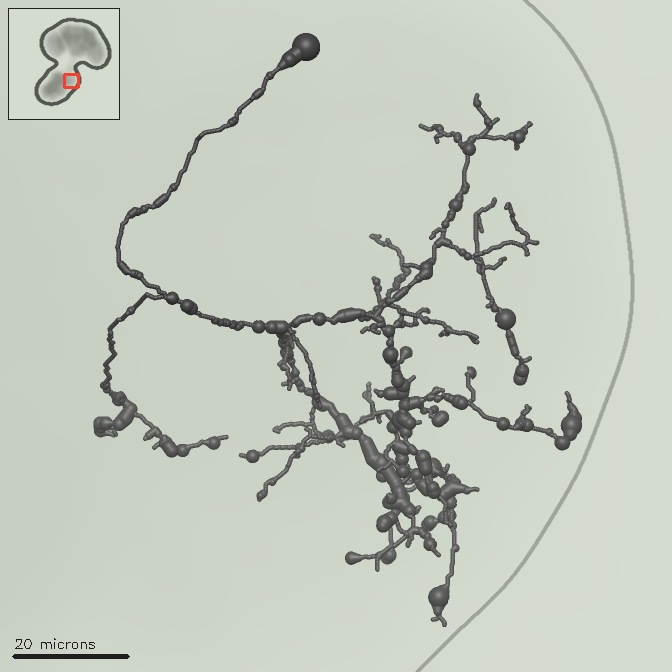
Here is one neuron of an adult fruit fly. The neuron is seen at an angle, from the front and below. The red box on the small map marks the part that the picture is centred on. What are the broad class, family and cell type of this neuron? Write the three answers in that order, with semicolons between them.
nerve-cord intrinsic neuron; hemilineage 09A; IN09A030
